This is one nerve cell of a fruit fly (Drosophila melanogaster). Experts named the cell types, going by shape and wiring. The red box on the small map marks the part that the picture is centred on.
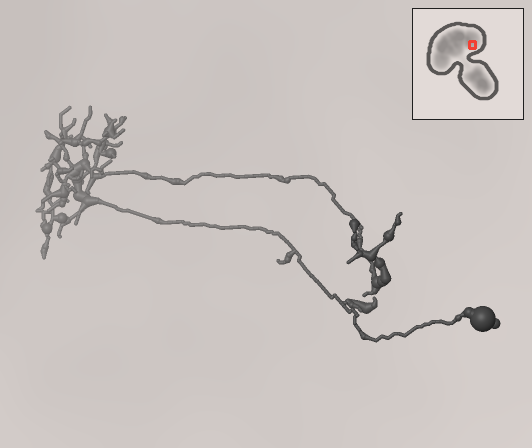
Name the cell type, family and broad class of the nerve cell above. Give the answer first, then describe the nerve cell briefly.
It is of cell type T5d. Its family is T. Its broad class is optic-lobe intrinsic neuron. It is in the brain and does not reach the nerve cord. The cell body can be seen at the lower right of the picture.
